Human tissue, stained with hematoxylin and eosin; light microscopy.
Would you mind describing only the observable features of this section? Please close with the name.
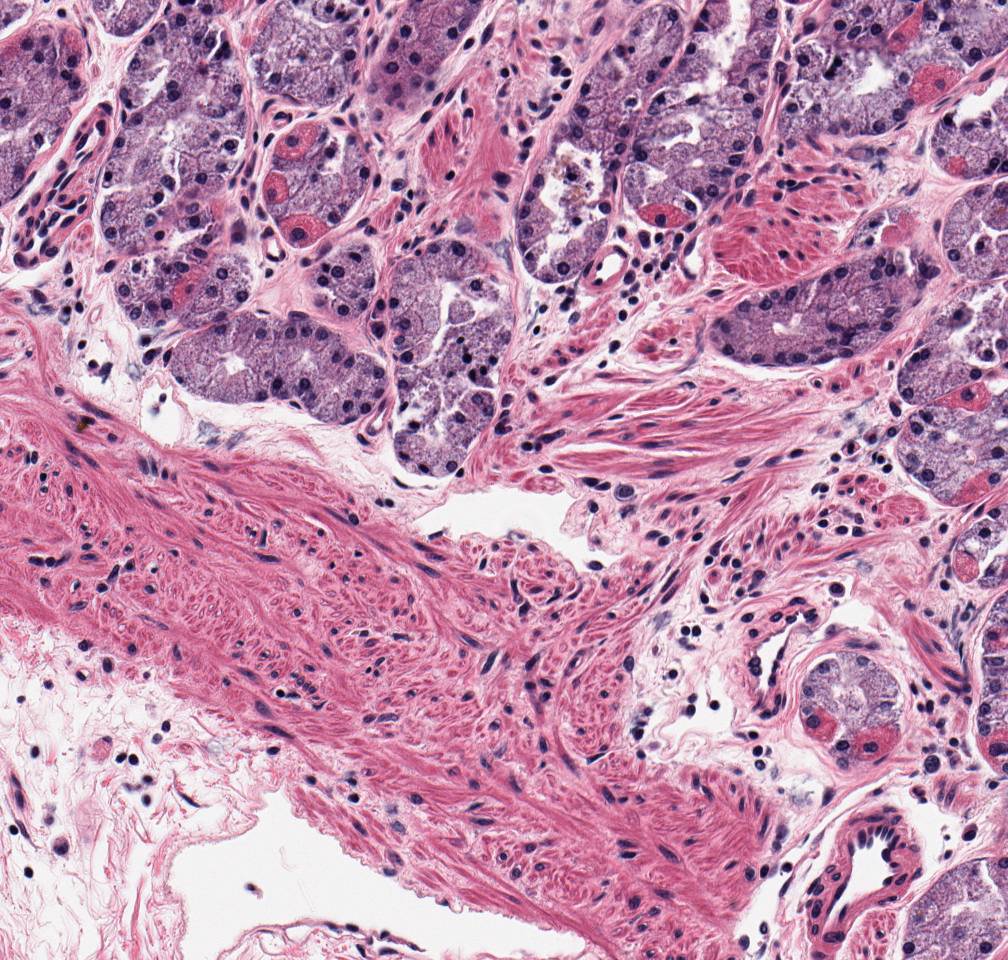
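Closely packed glands fill the upper half and right side. Most gland cells have granular purple cytoplasm and round nuclei toward the base; scattered among them are large rounded cells with bright pink cytoplasm and a central round nucleus. A broad smooth muscle band crosses the lower left diagonally, with aligned, elongated nuclei. This is stomach.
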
